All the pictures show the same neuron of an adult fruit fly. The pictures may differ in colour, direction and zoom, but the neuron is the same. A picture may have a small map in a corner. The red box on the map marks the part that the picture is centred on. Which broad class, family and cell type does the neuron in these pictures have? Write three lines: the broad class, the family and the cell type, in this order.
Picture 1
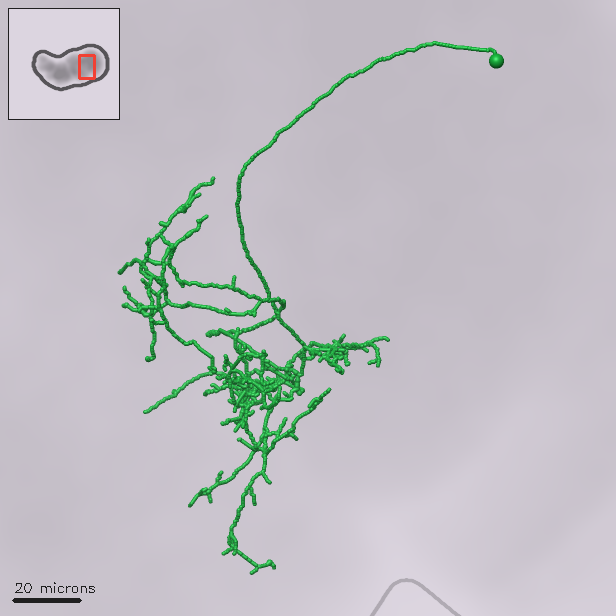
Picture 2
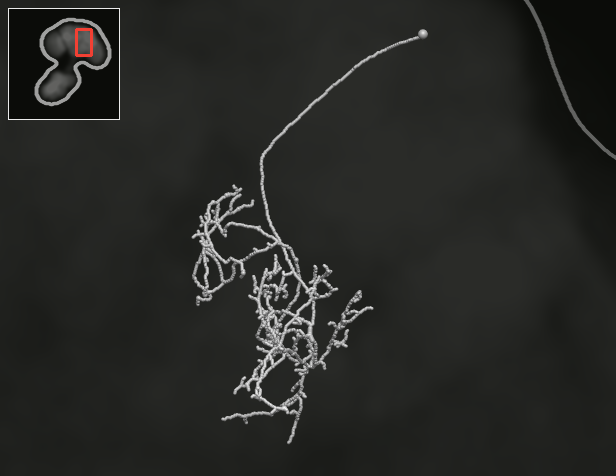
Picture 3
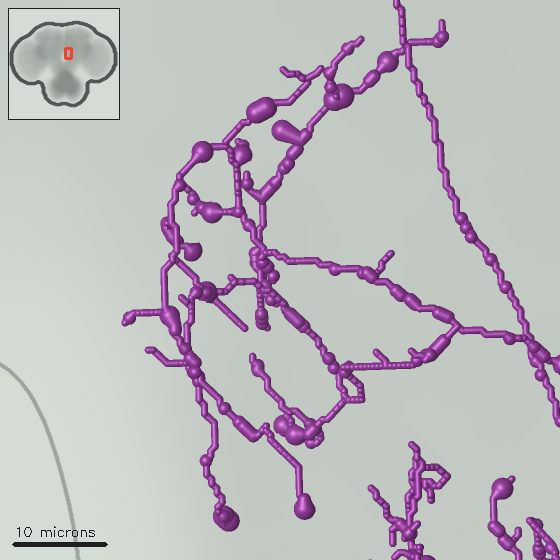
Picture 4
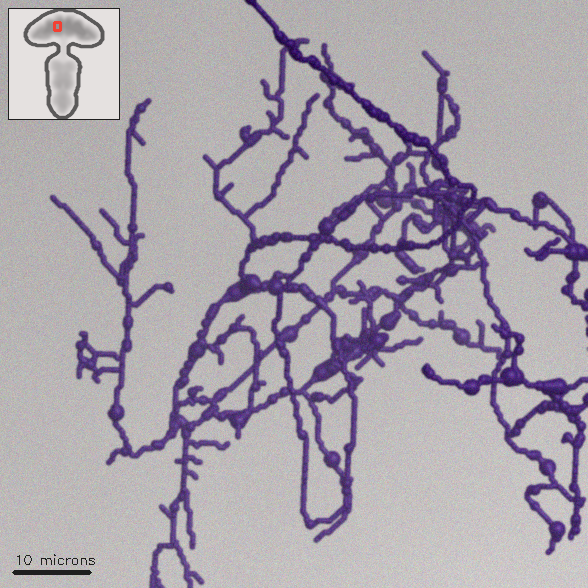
central-brain intrinsic neuron
hemilineage WEDd1
SAD009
